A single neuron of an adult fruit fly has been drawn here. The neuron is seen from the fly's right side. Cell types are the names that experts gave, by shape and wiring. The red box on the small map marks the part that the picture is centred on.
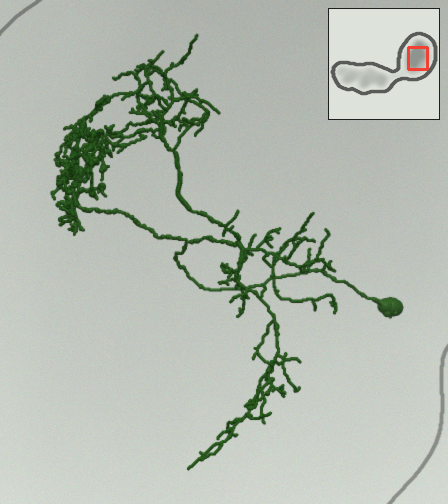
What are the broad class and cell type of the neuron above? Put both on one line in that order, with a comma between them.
central-brain intrinsic neuron, PS046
